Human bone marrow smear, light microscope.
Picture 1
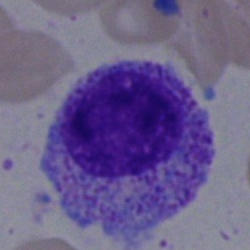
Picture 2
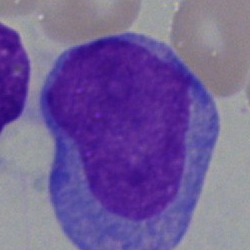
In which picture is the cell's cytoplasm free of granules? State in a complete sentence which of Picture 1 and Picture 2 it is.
The cell seen in picture 2 shows no granules in its cytoplasm.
